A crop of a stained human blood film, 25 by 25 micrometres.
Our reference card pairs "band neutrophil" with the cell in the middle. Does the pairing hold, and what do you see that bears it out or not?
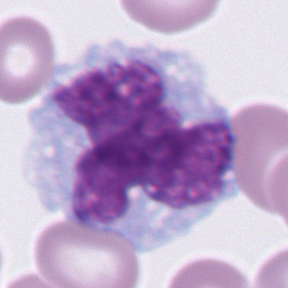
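The big thing is the nucleus: large, folded irregularly into broad lobes, with no thin strands separating them.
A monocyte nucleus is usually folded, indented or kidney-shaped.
The cytoplasm is abundant and pale greyish-blue.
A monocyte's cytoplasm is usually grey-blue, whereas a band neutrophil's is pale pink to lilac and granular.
So the colour goes with monocyte, not band neutrophil. Many small clear vacuoles sit in that cytoplasm too, which fits monocyte.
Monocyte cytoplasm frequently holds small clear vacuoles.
No distinct nucleoli show either.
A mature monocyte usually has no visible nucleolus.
Verdict: monocyte, not band neutrophil.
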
